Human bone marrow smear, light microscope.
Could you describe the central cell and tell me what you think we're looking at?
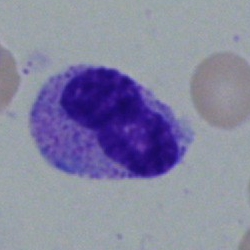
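Start with where the nucleus sits: toward the upper right, so most of the cytoplasm lies on the lower left. Its chromatin is dense and dark purple. Now look at the cytoplasm, a pale lilac with fine purple granules scattered all through it. This cell is a metamyelocyte.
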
